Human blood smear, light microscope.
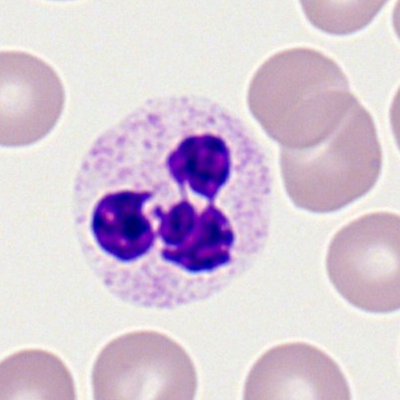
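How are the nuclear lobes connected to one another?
By thin strands, with no nucleoli visible in the nucleus.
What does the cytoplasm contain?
Fine lilac granules scattered throughout, and no vacuoles.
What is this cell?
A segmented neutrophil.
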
